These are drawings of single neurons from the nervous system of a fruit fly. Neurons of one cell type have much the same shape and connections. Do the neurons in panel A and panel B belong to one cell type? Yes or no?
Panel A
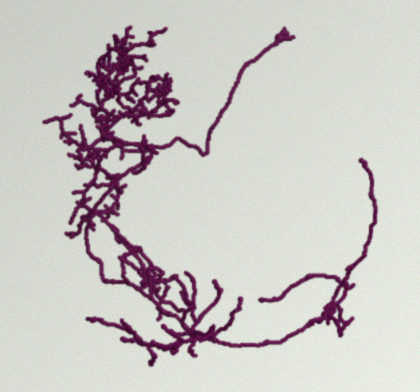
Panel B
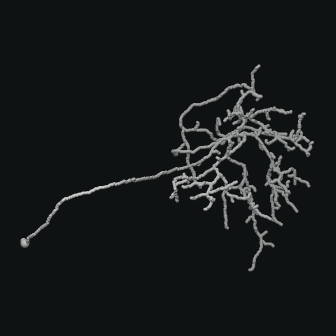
no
